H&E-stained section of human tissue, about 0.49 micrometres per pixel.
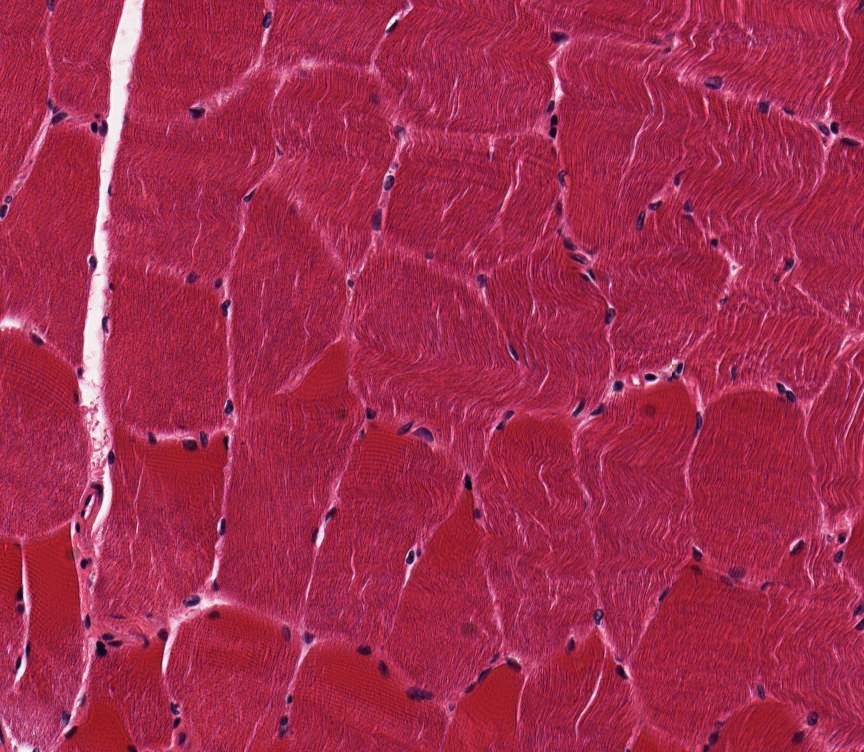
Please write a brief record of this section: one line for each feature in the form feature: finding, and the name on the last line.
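Striations: fine and regular, across the fibres
Nuclei: small, dark, flattened, at the fibre edges
Upper half: striations in wavy, rippled lines
Lower half: many fibres with segments of darker red, smoother-looking cytoplasm
Name: skeletal muscle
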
